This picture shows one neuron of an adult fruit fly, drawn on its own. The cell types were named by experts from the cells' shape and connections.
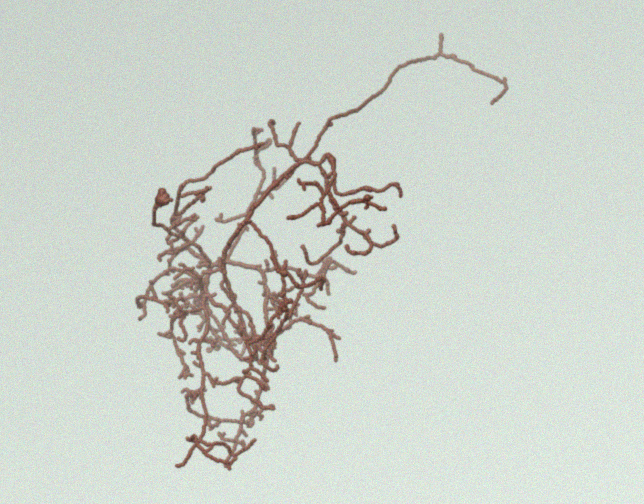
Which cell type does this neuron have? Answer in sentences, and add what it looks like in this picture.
It is of cell type IN17A029. This is a nerve-cord intrinsic neuron. The cell body is on the left of the picture. The picture shows dozens of branch ends.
